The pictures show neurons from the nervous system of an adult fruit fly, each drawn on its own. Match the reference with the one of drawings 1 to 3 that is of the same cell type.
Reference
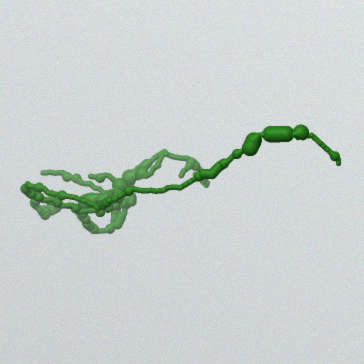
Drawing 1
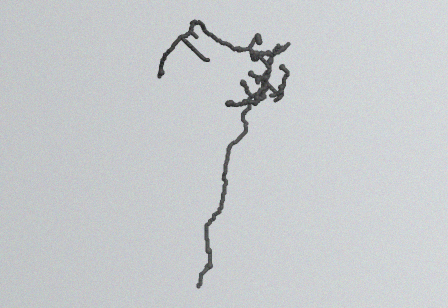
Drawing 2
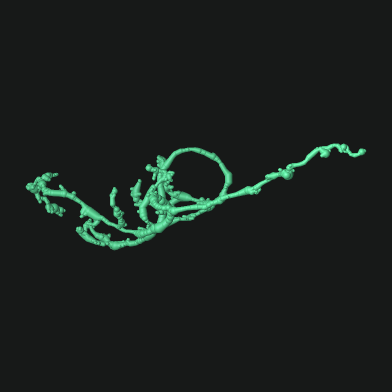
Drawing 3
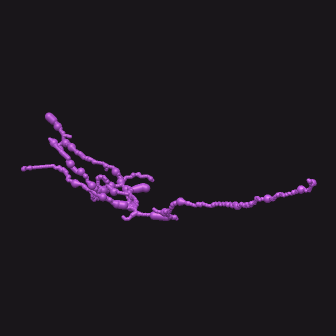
2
